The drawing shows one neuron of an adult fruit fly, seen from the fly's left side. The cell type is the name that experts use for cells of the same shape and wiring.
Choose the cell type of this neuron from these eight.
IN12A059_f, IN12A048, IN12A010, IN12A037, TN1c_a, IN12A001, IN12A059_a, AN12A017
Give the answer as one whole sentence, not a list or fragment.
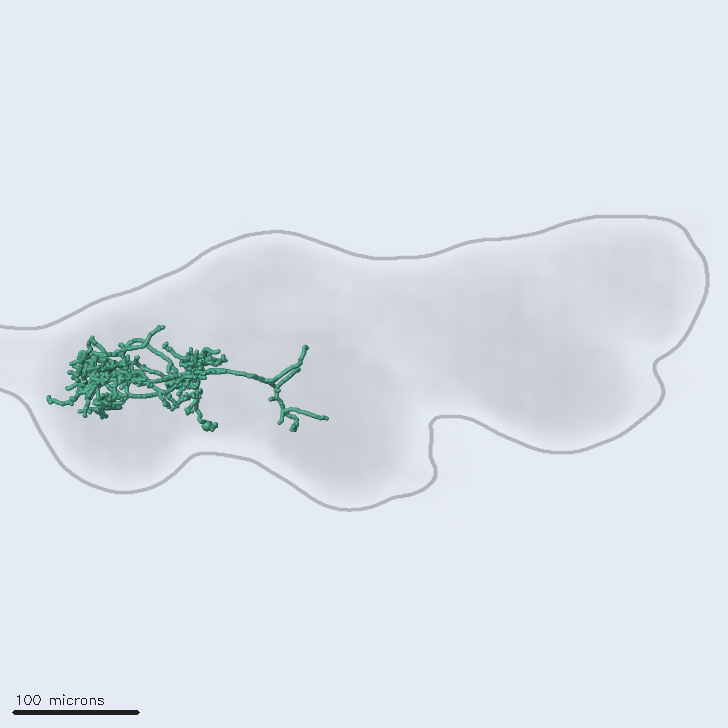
This neuron is given the cell type IN12A037.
